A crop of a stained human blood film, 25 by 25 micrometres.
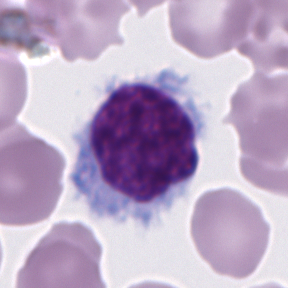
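Hairy cell in a stained smear of peripheral blood: the nucleated cell at the centre. It measures about 14 by 11 micrometres, about 1.75 times as wide as a red cell that lies whole in the same picture. Look first at the nucleus: it is round, about 10 micrometres across, and fills about 60% of the cell's area. Its chromatin is dark purple and dense. Around it the cytoplasm is pale blue, and you can see that this rim is broadest on the lower-left side of the nucleus. Take a moment to search the cytoplasm for granules; you will find none that are distinct.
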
